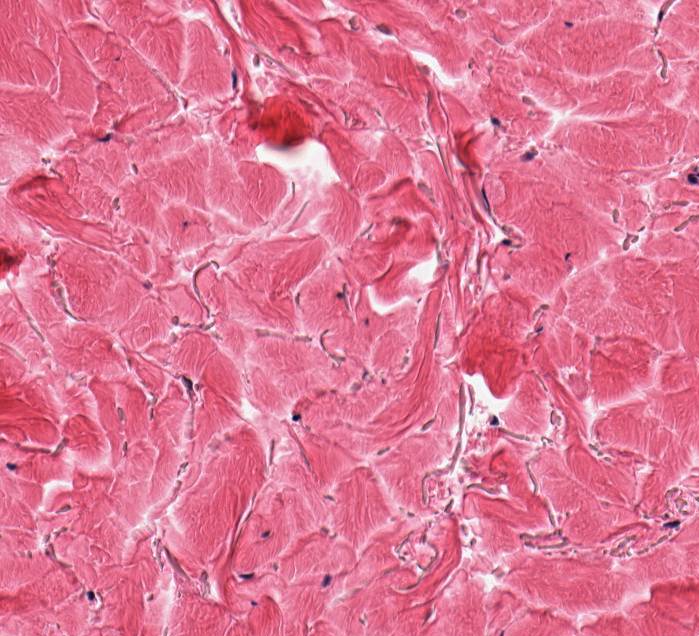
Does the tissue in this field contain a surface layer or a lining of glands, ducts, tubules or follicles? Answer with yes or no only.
No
